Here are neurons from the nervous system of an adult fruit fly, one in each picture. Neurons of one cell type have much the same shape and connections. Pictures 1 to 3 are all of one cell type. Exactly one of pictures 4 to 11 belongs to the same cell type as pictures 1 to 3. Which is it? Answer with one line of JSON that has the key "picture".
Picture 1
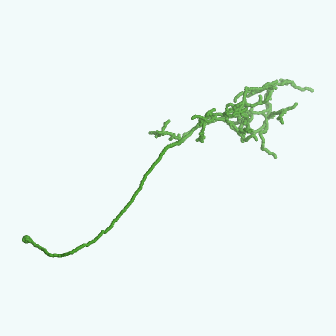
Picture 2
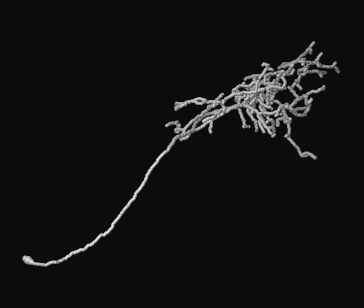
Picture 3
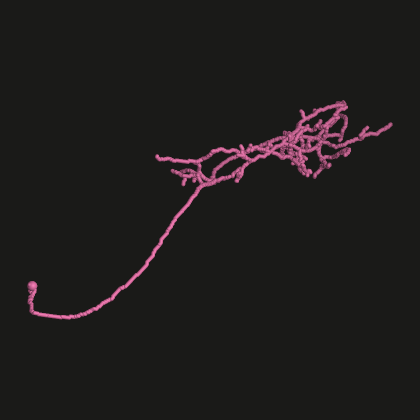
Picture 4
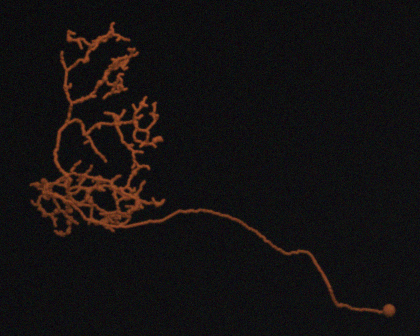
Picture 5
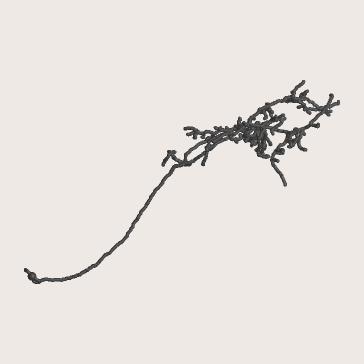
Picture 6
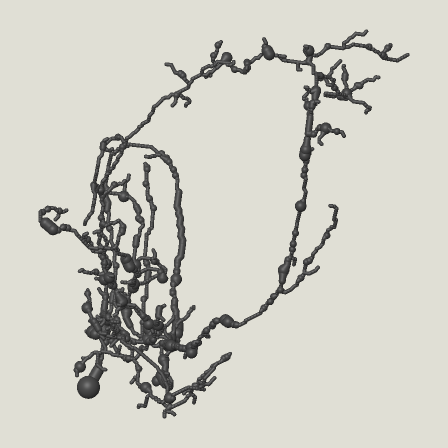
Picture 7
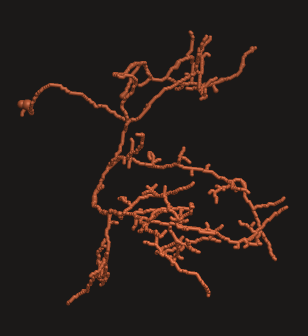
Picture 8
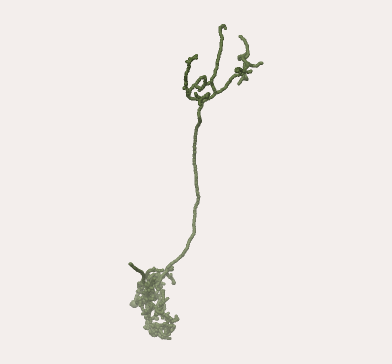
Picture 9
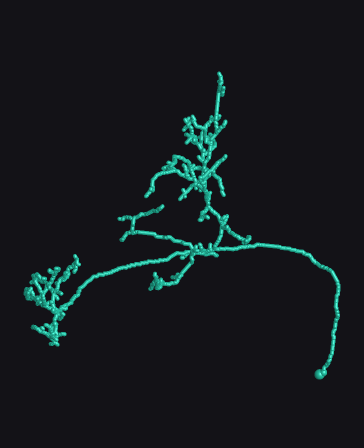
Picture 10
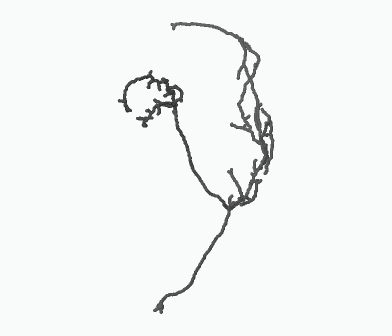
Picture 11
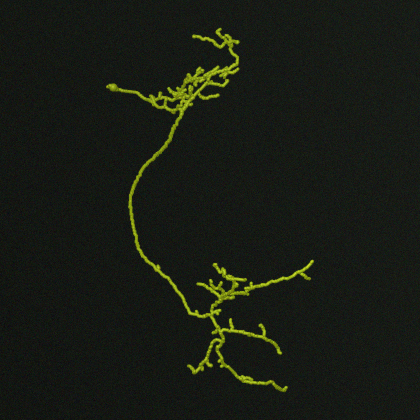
{"picture": 5}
